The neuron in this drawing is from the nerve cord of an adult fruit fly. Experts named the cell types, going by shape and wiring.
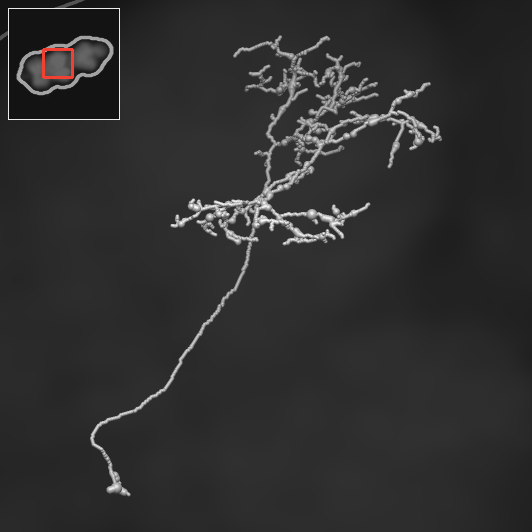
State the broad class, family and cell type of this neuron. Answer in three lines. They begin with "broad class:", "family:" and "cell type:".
broad class: nerve-cord intrinsic neuron
family: hemilineage 13B
cell type: IN13B071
